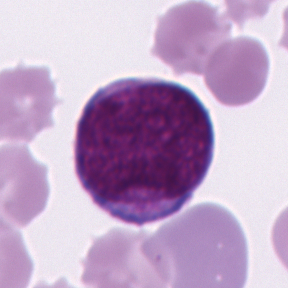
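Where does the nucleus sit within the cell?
Toward the top, so most of the cytoplasm lies below it.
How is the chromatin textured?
Finely stippled, not clumped into coarse blocks.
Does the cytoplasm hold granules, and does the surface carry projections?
Neither: no distinct granules are seen, and the surface has no projections.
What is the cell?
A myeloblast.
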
